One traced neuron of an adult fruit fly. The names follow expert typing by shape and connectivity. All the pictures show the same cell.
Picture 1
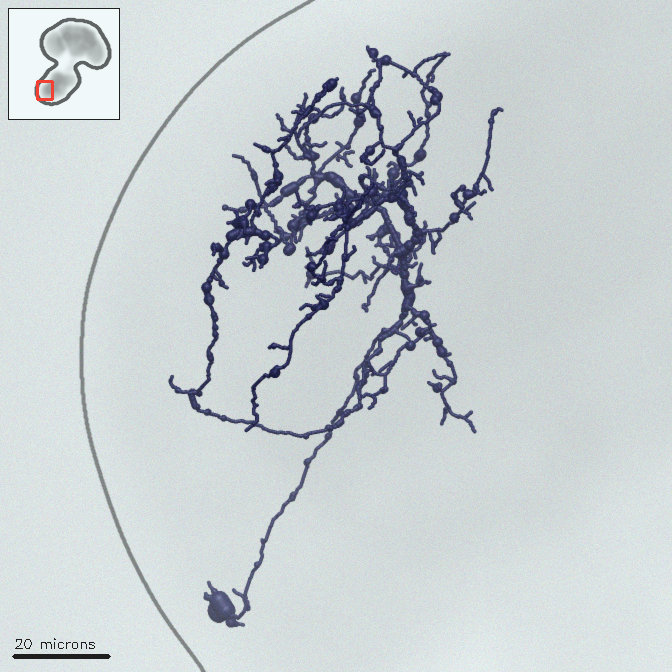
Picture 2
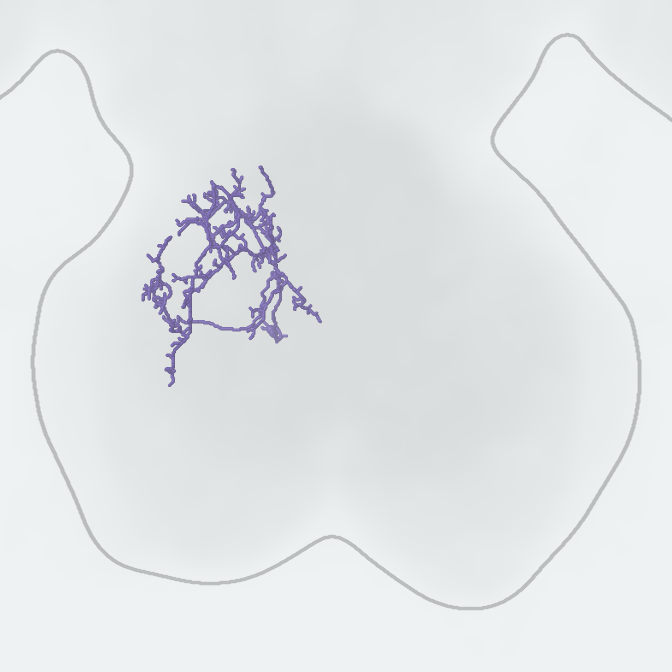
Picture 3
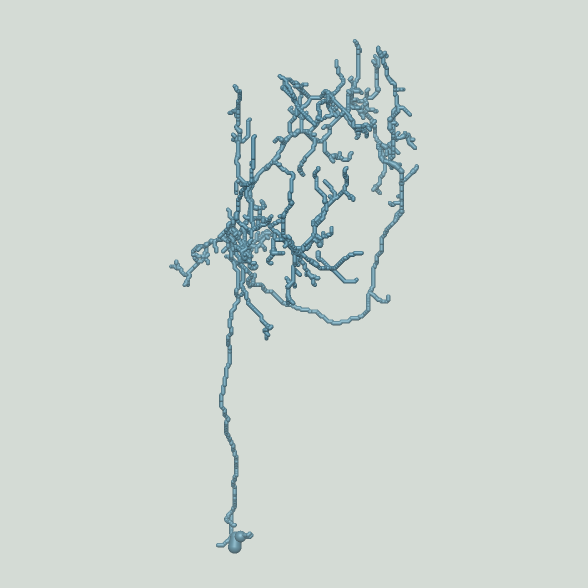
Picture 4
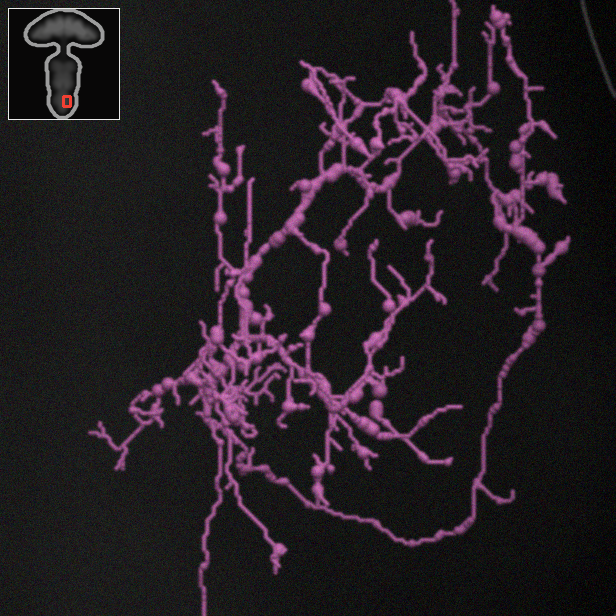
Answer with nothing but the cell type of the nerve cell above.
IN20A.22A028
